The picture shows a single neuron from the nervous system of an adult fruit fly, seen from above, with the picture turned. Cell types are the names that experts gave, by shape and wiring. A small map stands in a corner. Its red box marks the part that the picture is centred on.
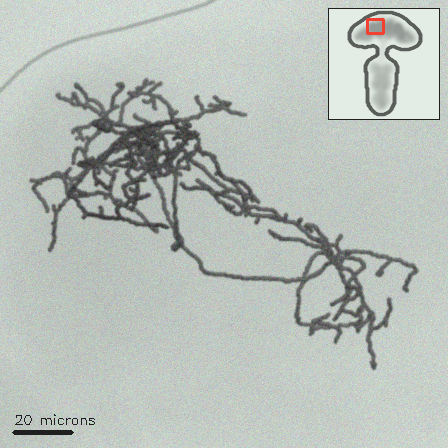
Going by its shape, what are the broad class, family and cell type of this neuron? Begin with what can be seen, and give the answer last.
The cell body can be seen at the upper left of the picture. From left to right in the picture it spans about 130 microns. The picture shows dozens of branch ends. This is a central-brain intrinsic neuron. The family is hemilineage VLPd1. It is of cell type AVLP046.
